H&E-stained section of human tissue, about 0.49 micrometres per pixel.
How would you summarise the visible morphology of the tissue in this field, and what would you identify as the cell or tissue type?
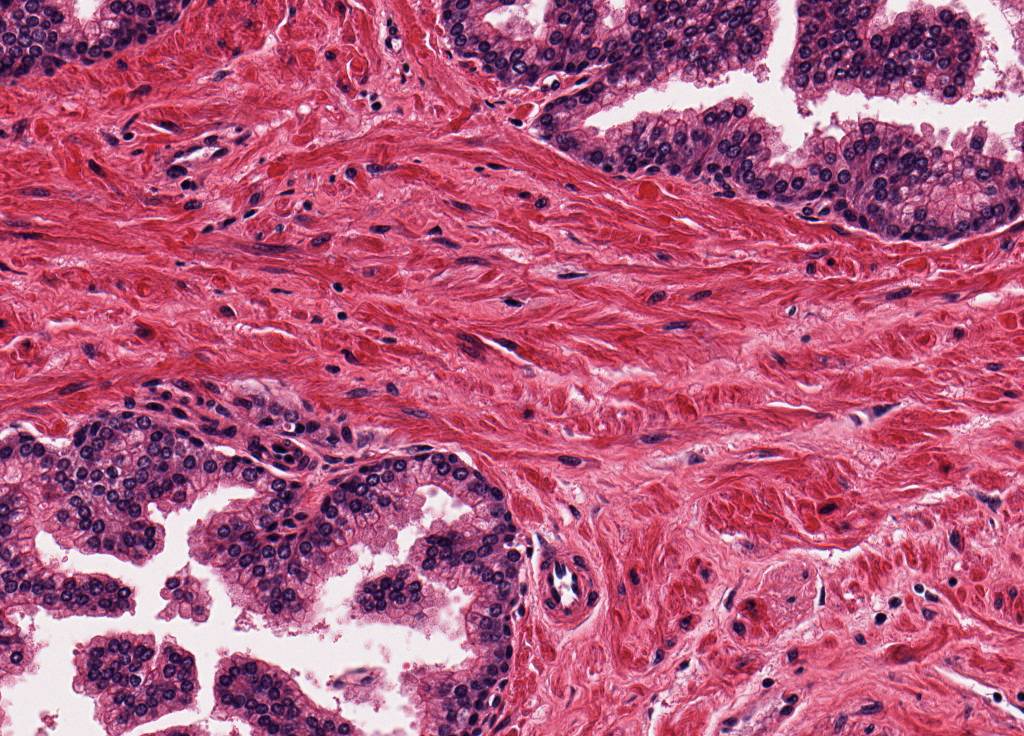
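So you've got glands at the upper right and the lower left, with a broad band of stroma crossing the middle between them. The epithelium is thrown into papillary infoldings that project into the lumens, and the lining cells have pale, finely granular cytoplasm. Those lumens are irregular, branching white spaces, mostly empty. That's prostate.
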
